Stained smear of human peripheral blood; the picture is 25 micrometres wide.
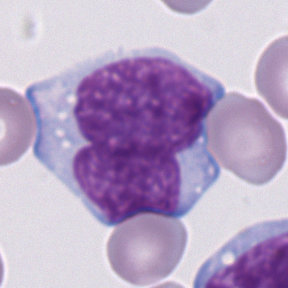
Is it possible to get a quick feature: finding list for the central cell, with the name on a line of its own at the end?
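Outline: angular and irregular, with fairly straight edges
Nucleus: crossed by a roughly horizontal cleft, like two stacked lobes
Vacuoles: several small clear ones, left of the nucleus
Cytoplasm edge: a deeper blue than the cytoplasm inside it
Name: myeloblast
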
